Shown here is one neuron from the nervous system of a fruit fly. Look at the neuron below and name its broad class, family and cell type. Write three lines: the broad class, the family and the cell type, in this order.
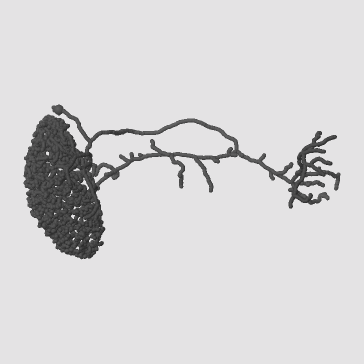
visual projection neuron
LT
LT66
